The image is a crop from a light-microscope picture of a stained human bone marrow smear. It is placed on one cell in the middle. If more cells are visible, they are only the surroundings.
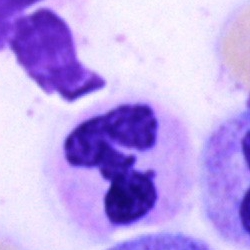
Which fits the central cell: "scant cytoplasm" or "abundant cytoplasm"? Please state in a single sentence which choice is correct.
There is abundant cytoplasm around the nucleus of this cell.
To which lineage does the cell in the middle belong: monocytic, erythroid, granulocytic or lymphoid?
granulocytic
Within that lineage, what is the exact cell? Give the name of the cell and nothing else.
segmented neutrophil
